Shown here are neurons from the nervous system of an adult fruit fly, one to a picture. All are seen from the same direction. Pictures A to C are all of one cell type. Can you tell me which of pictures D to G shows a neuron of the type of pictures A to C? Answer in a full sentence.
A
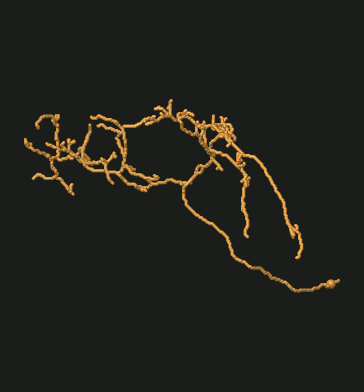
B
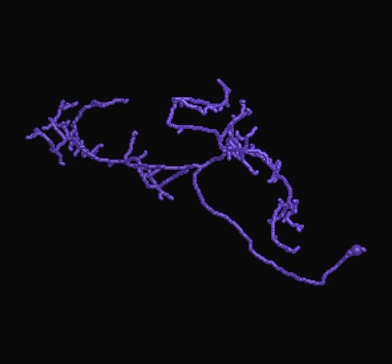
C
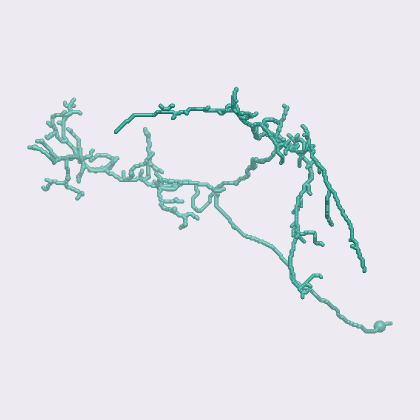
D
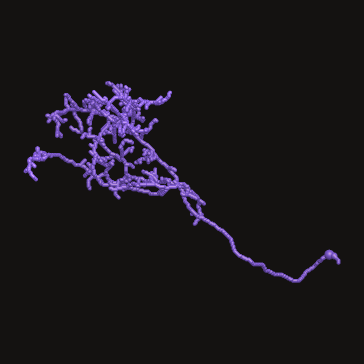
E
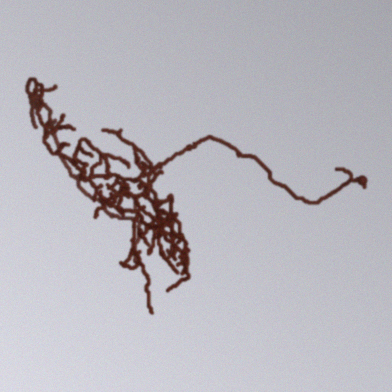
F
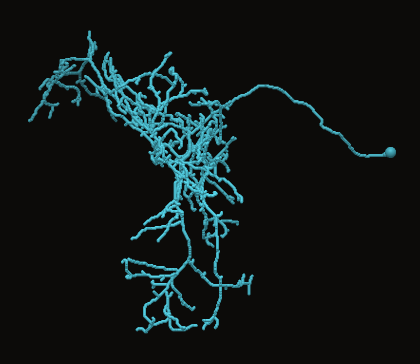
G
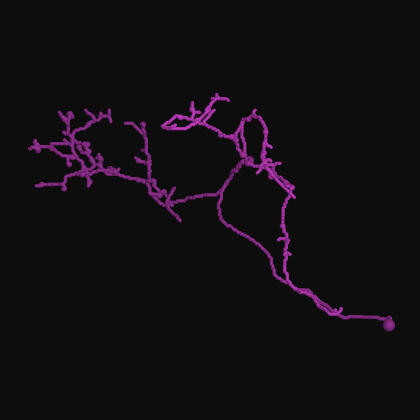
Picture G shows a neuron of the same cell type.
